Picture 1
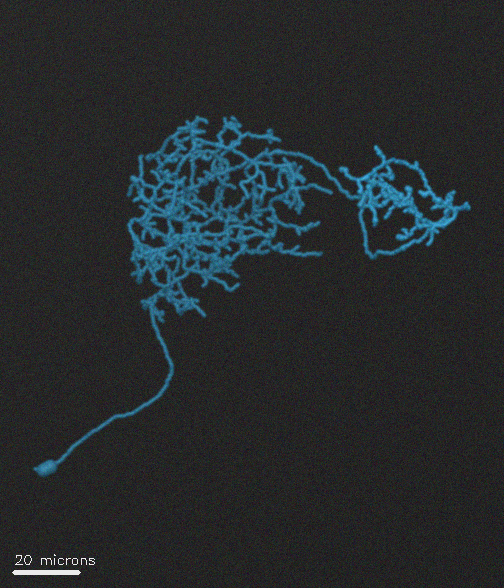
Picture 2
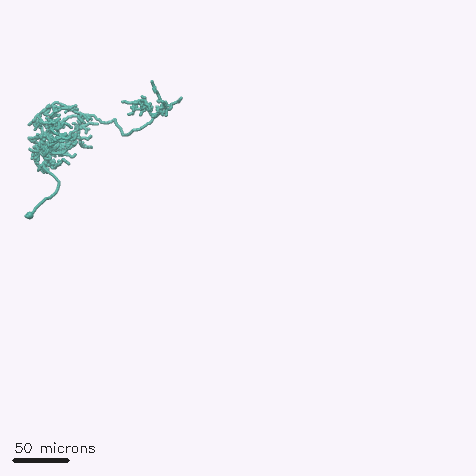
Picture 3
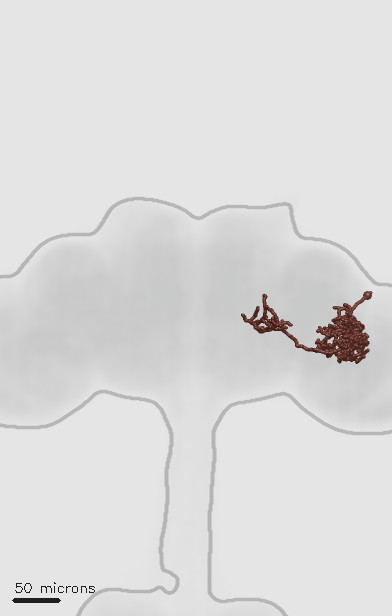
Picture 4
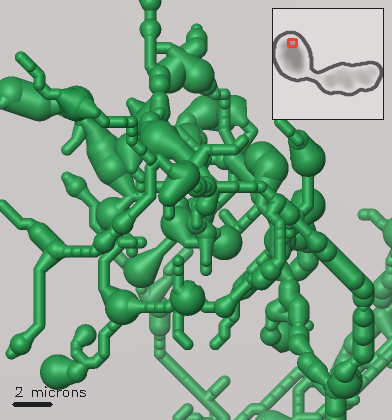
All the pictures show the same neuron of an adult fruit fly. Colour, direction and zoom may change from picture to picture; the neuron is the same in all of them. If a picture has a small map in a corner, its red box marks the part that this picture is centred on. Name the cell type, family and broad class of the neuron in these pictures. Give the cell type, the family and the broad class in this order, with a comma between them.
LHAV3i1, LHAV, central-brain intrinsic neuron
